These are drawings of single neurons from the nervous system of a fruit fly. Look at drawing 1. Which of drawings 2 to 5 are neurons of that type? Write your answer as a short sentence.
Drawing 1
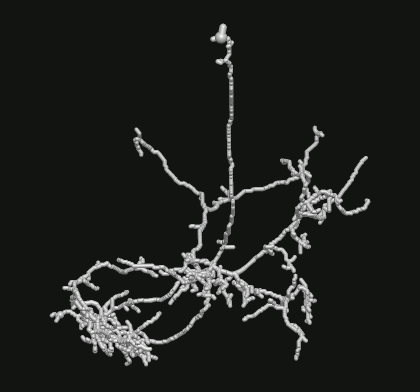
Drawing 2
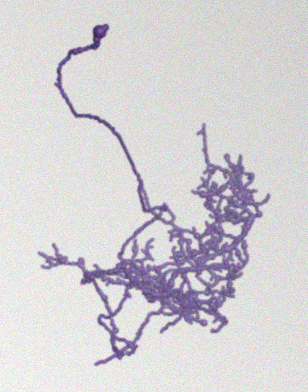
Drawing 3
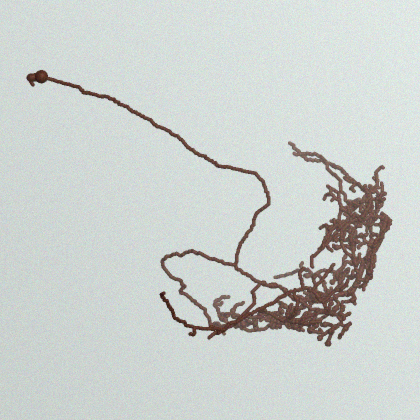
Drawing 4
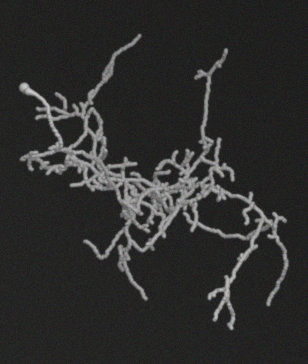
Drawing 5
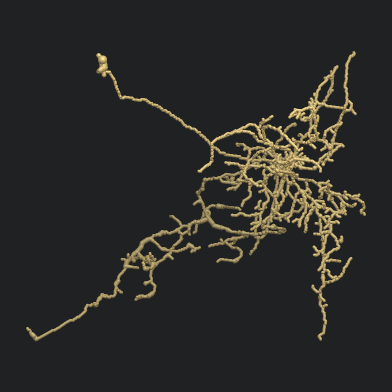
Drawing 5 is of the same cell type.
